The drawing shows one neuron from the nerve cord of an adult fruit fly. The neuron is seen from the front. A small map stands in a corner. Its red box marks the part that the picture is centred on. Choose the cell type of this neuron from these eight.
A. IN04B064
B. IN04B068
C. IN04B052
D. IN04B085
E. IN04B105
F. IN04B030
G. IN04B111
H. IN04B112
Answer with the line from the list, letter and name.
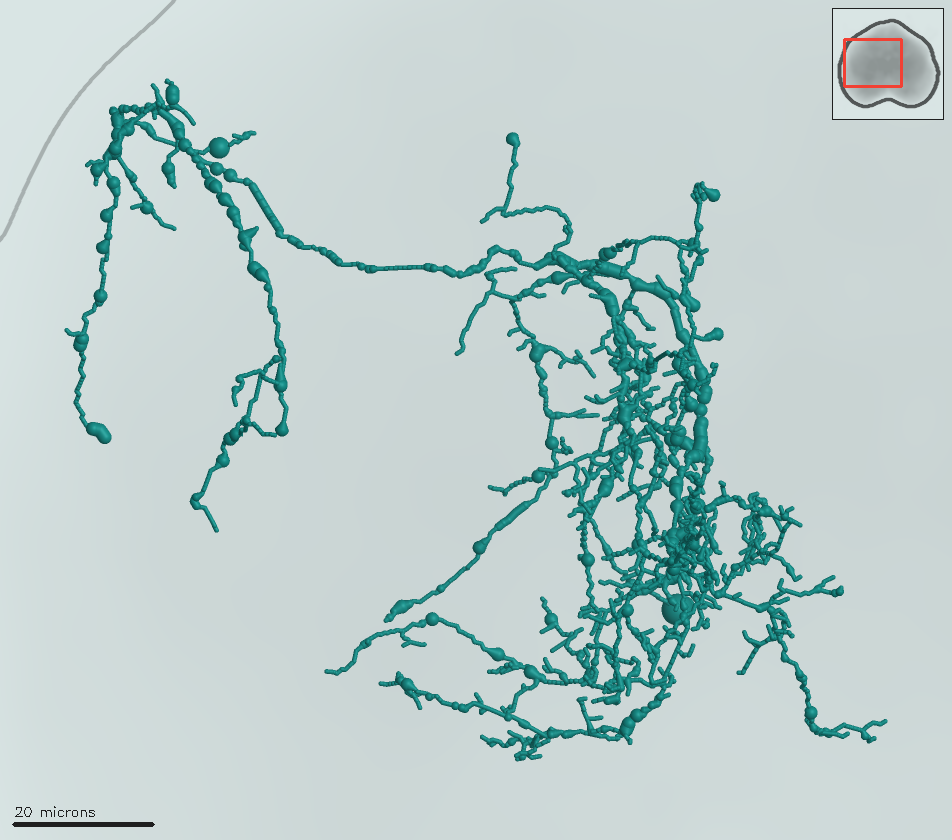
A. IN04B064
